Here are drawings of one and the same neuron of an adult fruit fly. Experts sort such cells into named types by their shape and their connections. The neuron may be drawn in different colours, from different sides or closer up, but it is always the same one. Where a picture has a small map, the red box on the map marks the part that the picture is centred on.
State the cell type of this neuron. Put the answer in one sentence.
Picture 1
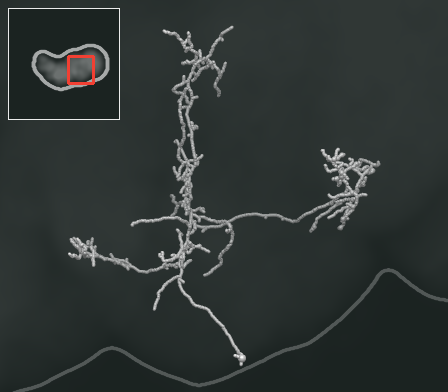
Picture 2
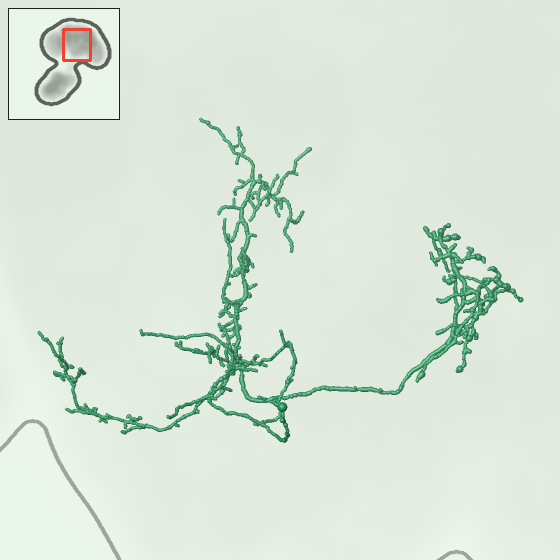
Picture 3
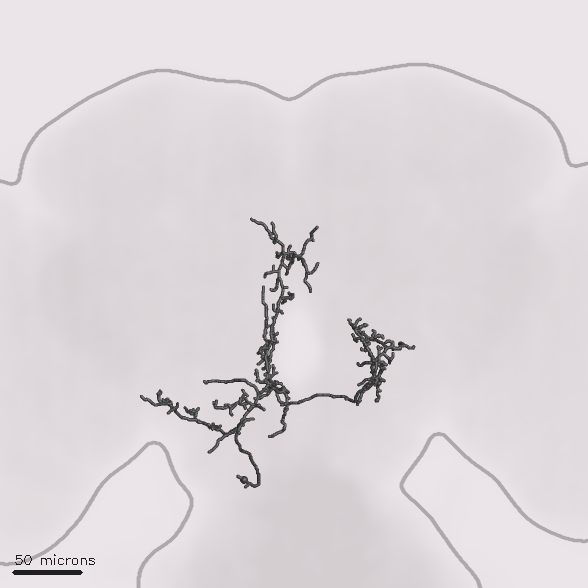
The cell type is SAD105.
